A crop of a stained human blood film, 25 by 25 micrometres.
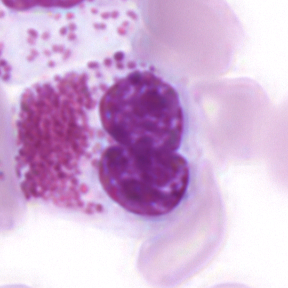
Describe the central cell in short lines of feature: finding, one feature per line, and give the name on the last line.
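Nucleus: placed toward the right side of the cell
Chromatin: dark purple, coarsely clumped
Nucleoli: none seen
Granules: packed most densely in the left part of the cell
Name: eosinophil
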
